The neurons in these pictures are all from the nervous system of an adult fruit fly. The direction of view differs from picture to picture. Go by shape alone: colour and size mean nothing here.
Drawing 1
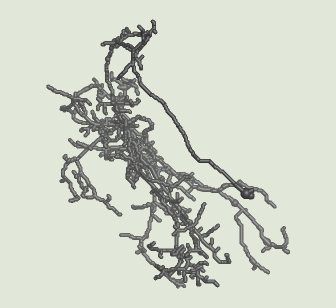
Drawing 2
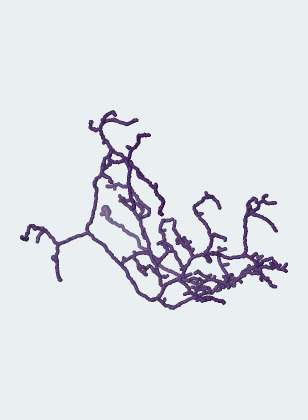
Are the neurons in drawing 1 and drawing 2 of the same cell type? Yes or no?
no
